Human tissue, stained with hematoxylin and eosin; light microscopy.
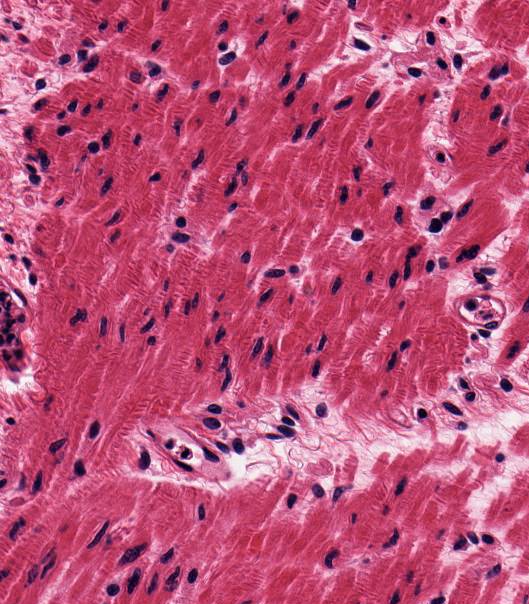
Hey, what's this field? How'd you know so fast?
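Tissue: smooth muscle. Bundles of muscle fibres, cut along their length, fill nearly all the field. Fibre cytoplasm deep pink, finely fibrillar. Nuclei dark purple, elongated, lying singly within fibres.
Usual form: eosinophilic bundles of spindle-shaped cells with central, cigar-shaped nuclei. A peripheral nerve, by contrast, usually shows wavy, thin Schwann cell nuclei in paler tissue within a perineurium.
No fat cells anywhere.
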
